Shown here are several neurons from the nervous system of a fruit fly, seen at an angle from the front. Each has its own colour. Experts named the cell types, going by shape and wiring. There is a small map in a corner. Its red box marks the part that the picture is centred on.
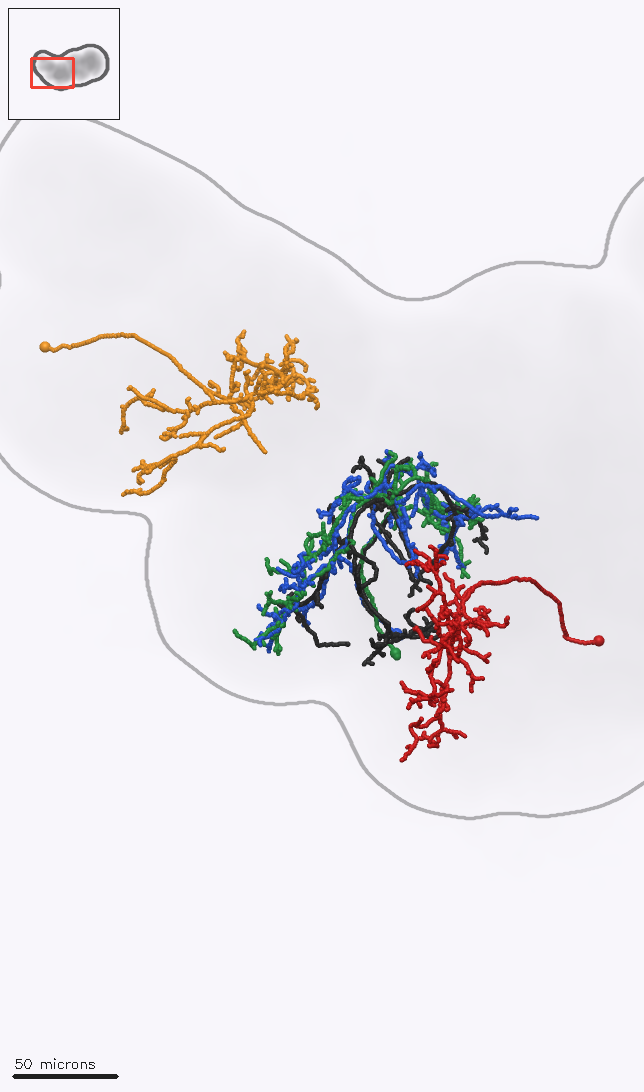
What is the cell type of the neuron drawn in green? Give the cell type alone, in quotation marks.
"IN12B066_e"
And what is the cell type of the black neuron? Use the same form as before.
"IN12B075"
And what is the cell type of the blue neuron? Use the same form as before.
"IN12B047"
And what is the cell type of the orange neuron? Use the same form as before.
"IN12B072"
